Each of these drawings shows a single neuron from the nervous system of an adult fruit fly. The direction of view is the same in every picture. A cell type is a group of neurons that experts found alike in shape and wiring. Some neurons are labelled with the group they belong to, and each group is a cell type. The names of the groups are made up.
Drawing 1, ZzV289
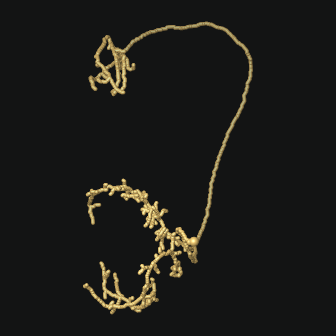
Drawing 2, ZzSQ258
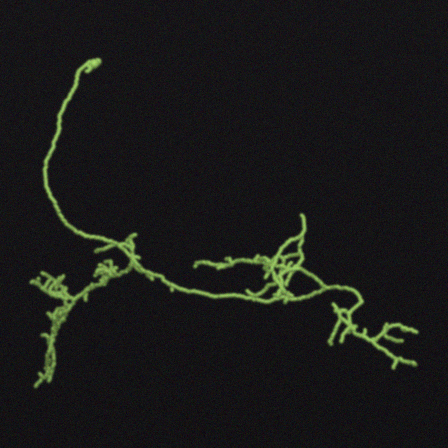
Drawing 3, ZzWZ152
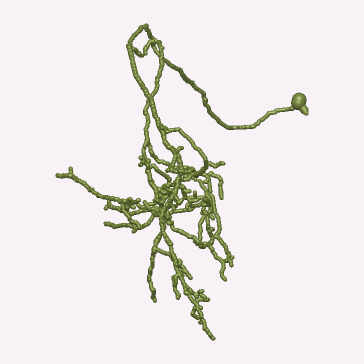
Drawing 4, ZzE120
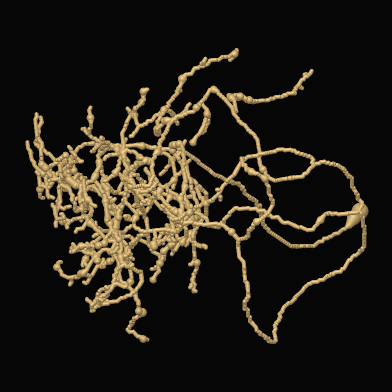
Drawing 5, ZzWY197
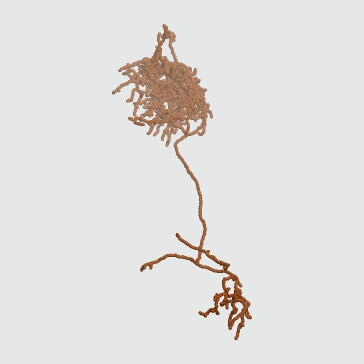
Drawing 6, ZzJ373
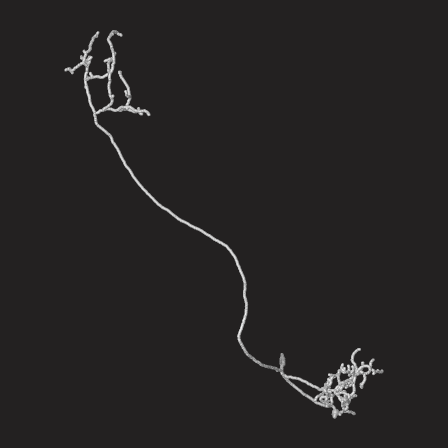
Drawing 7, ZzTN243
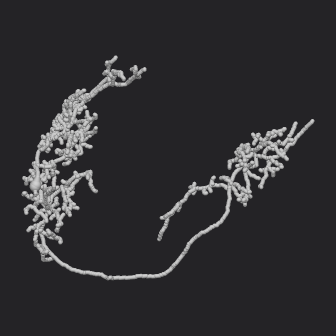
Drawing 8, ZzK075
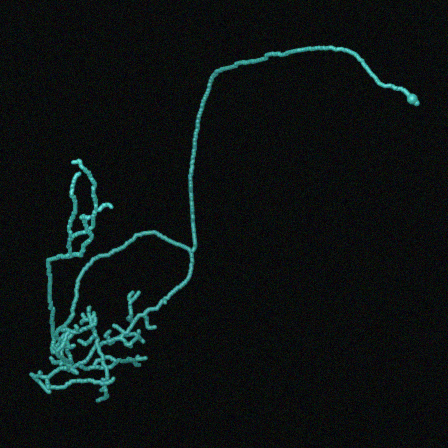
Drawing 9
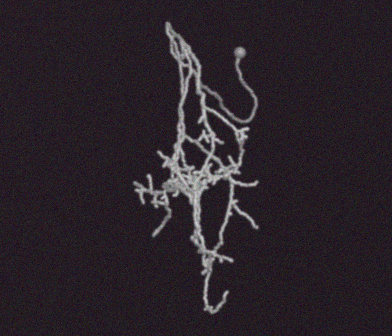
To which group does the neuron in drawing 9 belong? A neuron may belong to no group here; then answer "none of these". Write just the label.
ZzWZ152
